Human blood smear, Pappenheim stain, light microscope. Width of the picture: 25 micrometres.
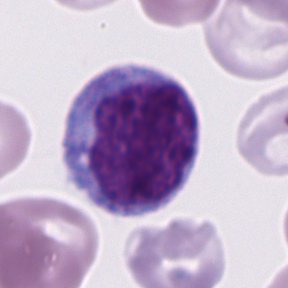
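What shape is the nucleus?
A single round-to-oval mass without lobes.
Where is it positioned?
Off-centre, toward the right side of the cell.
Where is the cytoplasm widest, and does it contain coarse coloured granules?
As a crescent on the left; no coarse coloured granules are present.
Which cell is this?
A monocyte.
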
